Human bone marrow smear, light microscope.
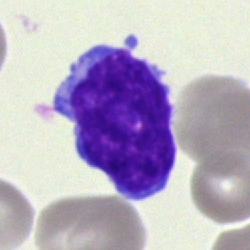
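Blast, the cell in the middle of this stained bone marrow smear. Its outline is irregular, with small bumps along the edge. The nucleus fills most of the cell, and the cytoplasm is blue. A small round blue bleb projects from the top edge of the cell.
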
